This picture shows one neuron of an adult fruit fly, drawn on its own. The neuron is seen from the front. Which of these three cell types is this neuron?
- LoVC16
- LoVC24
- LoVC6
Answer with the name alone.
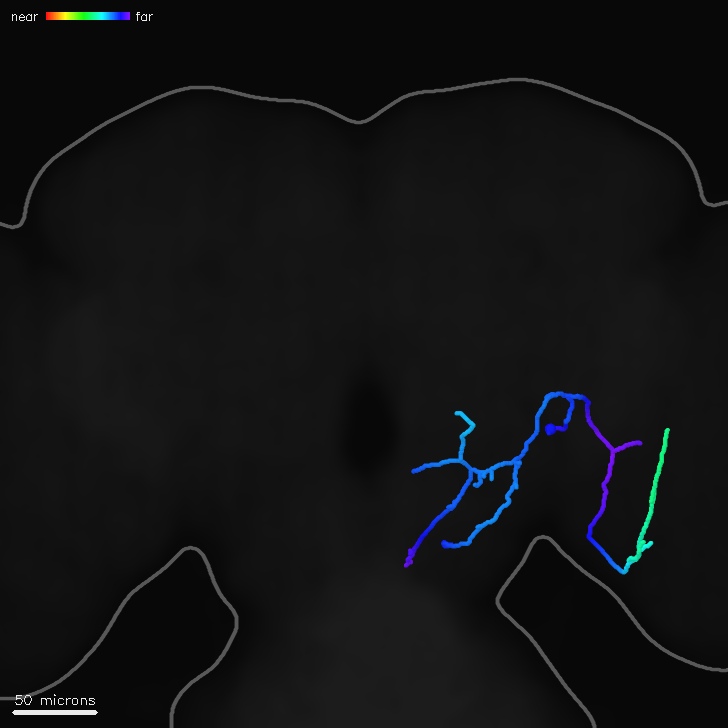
LoVC24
